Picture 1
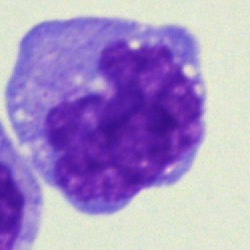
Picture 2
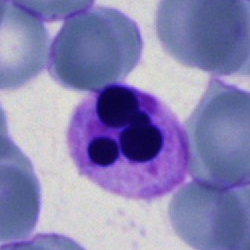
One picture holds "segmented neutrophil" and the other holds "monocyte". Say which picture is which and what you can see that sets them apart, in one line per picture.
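Picture 1 shows a monocyte: The nucleus fills most of the cell and sits toward the right and lower part.
Picture 2 shows a segmented neutrophil: The cytoplasm is abundant and pinkish-violet.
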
